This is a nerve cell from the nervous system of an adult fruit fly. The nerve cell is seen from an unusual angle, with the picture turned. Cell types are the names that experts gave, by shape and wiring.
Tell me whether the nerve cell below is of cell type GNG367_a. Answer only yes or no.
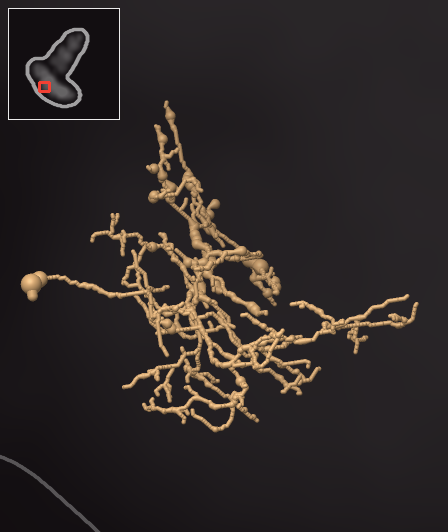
no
